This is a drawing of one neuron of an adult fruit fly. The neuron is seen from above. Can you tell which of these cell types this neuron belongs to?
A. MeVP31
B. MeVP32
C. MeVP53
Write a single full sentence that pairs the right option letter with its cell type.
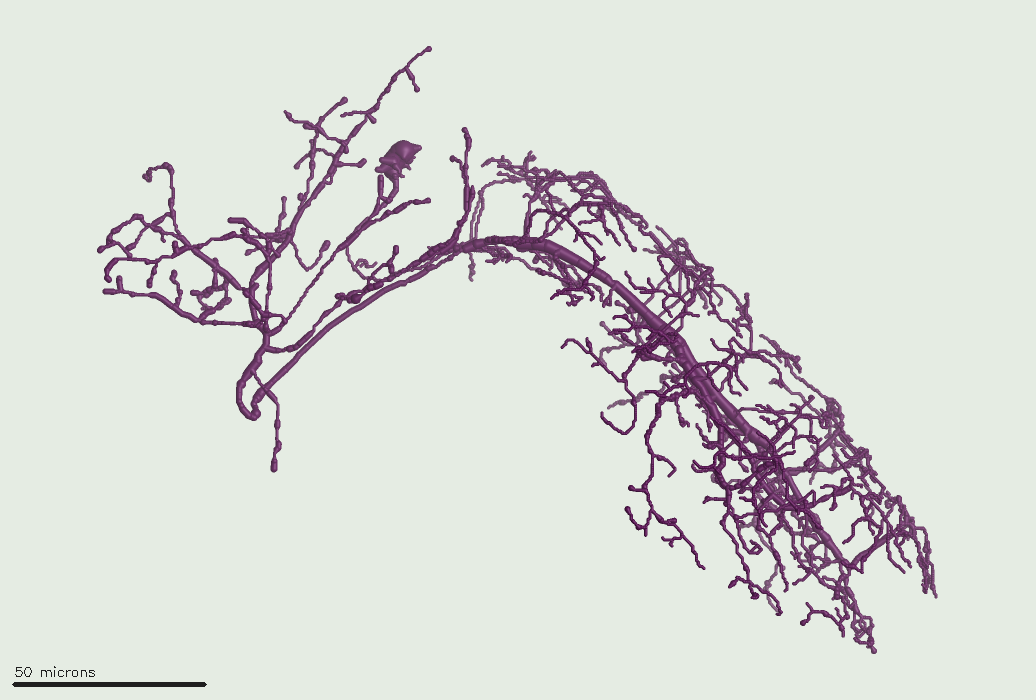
By cell type, the neuron is classed as MeVP53, which is option C.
